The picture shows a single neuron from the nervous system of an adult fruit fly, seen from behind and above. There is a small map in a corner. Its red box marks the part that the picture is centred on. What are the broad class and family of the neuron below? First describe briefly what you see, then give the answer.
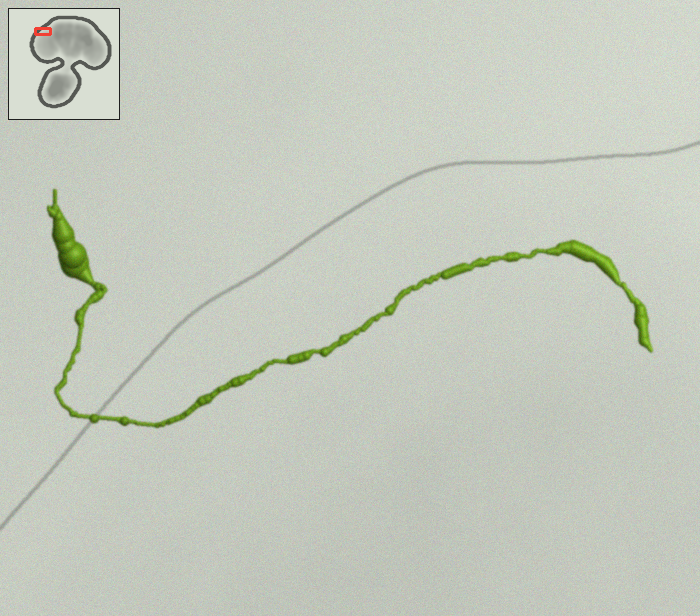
There are a dozen or fewer branch ends. As drawn here it is more than twice as wide as it is tall. Its broad class is photoreceptor or other optic-lobe sensory neuron. The name of its family is class visual.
